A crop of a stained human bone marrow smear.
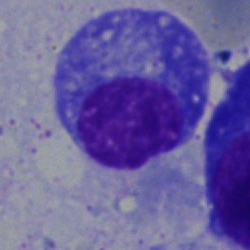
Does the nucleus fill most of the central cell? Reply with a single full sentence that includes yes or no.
No, this cell has broad cytoplasm around its nucleus.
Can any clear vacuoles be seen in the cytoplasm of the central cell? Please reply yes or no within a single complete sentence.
Yes, its cytoplasm contains at least one clear vacuole.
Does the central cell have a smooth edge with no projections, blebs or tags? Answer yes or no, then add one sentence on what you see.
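Yes. The cell outline is round and smooth.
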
